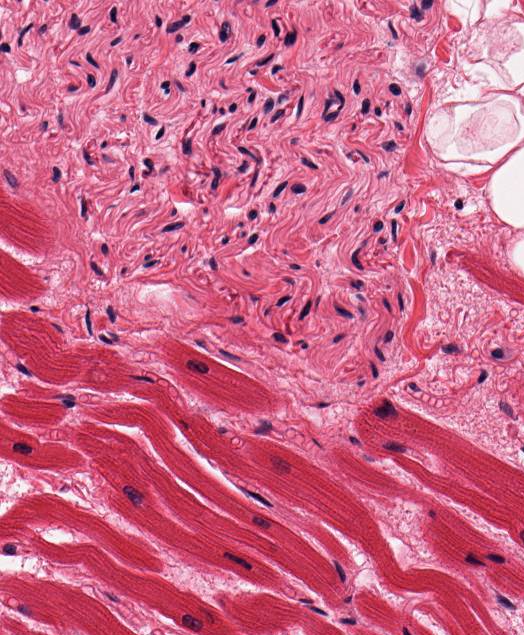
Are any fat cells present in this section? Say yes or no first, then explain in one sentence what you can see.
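Yes. A few fat cells with empty clear interiors lie in the upper right corner.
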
